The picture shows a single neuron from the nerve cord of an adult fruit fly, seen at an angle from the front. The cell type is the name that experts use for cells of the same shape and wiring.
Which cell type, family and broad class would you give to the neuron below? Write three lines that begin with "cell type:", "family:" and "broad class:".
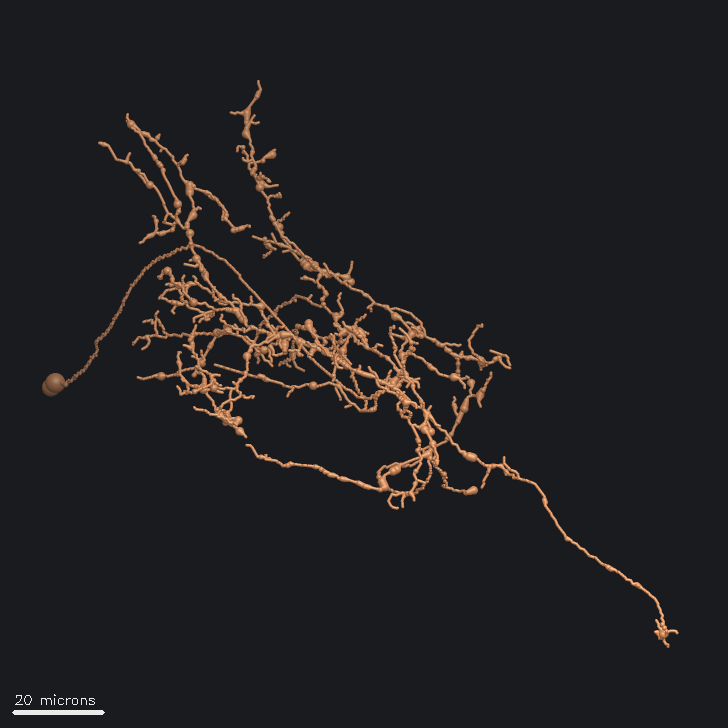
cell type: IN00A045
family: hemilineage 00A
broad class: nerve-cord intrinsic neuron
